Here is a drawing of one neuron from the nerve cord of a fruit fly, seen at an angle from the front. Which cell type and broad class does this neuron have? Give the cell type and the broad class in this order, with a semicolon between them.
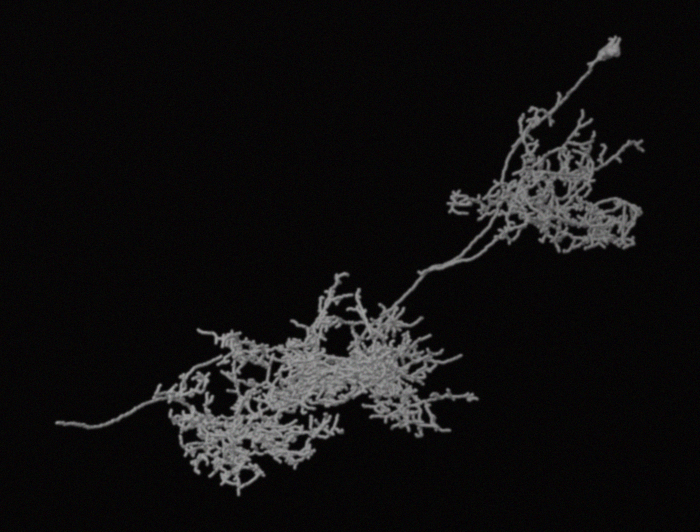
ANXXX013; ascending neuron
